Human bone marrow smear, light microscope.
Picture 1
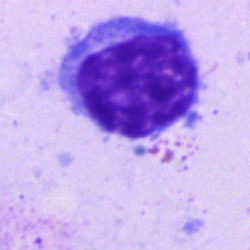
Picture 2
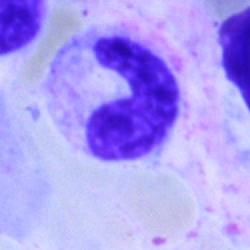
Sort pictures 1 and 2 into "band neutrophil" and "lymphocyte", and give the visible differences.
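The lymphocyte is in picture 1, the band neutrophil in picture 2. In the lymphocyte, the nucleus fills most of the cell, leaving a modest rim of cytoplasm that is widest on the upper-left side.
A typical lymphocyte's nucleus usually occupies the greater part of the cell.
The band neutrophil's nucleus is instead curved into a horseshoe, its opening facing left.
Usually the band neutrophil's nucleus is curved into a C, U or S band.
Both have dark purple chromatin: with scattered paler patches in the lymphocyte, dense and clumped in the band neutrophil.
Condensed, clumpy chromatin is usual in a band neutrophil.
The outer edge of the lymphocyte's cytoplasm is ragged, whereas the band neutrophil's outline is roughly round with a smooth edge. No distinct granules are visible in the lymphocyte's cytoplasm.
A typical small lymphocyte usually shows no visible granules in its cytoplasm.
No nucleoli are visible in the band neutrophil's nucleus.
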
